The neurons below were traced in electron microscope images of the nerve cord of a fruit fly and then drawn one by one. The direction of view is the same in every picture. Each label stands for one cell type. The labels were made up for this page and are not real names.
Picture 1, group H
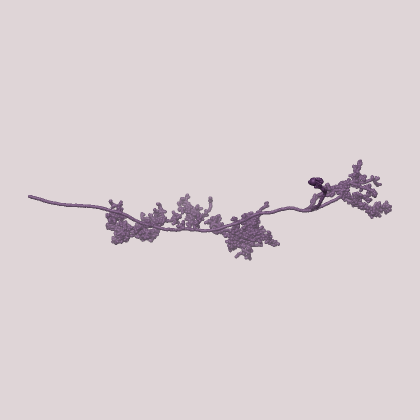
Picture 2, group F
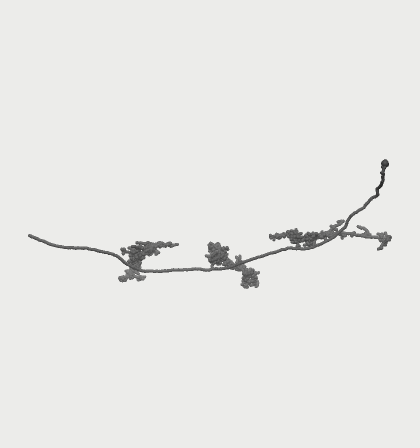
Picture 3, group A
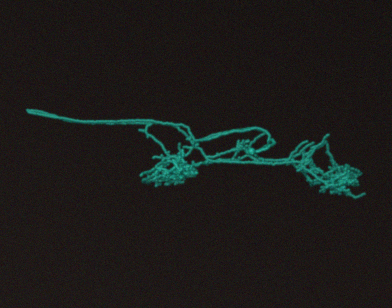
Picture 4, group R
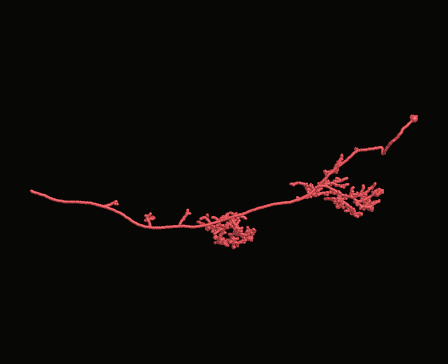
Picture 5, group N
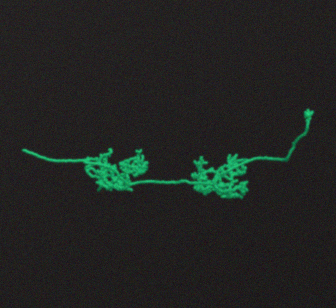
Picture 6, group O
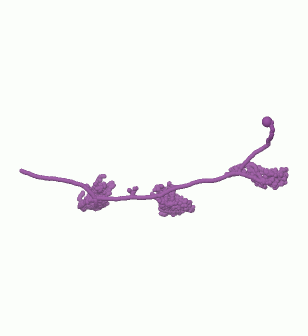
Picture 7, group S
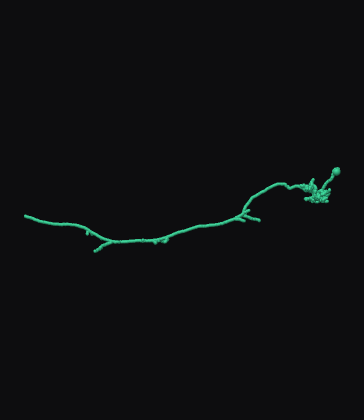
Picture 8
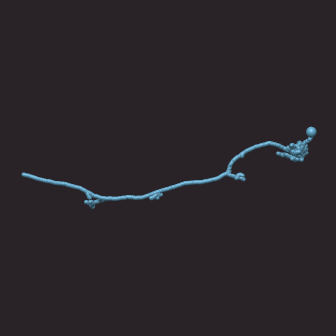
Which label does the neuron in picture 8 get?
group S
